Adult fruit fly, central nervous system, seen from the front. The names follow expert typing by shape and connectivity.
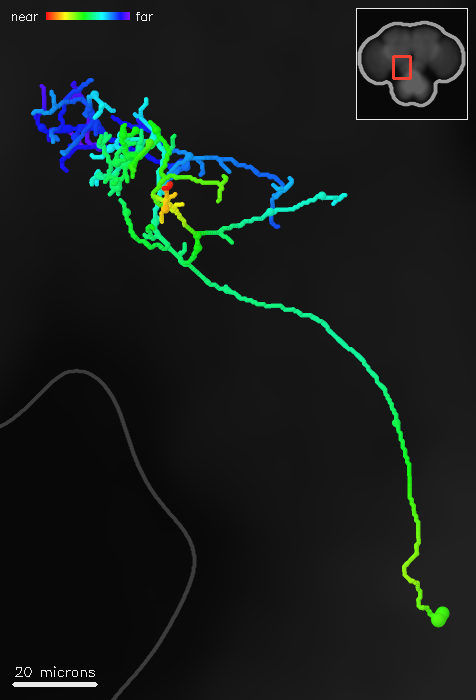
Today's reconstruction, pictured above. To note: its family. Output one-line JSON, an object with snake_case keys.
{"family": "hemilineage MX3"}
